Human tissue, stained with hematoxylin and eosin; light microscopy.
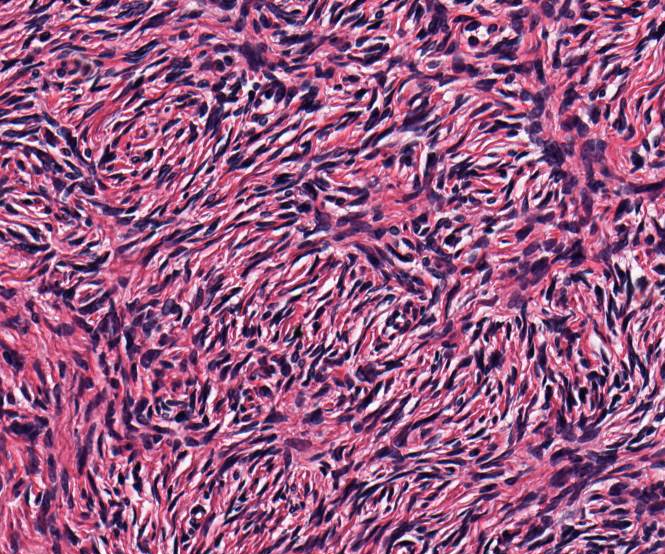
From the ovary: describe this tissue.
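Spindle cells occupy the entire field, arranged in short fascicles that interlace in varying directions. In the upper left, these cells curve around one another to form a whorl. Pink collagen fibres run between the spindle cells. No fat cells are present in the field.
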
